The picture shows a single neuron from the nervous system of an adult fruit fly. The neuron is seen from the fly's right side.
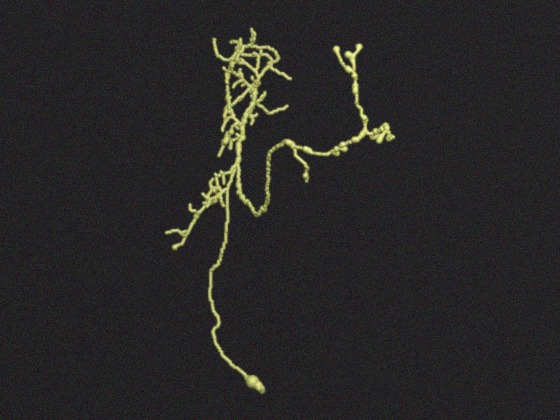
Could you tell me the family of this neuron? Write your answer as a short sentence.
The family is hemilineage LB3.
